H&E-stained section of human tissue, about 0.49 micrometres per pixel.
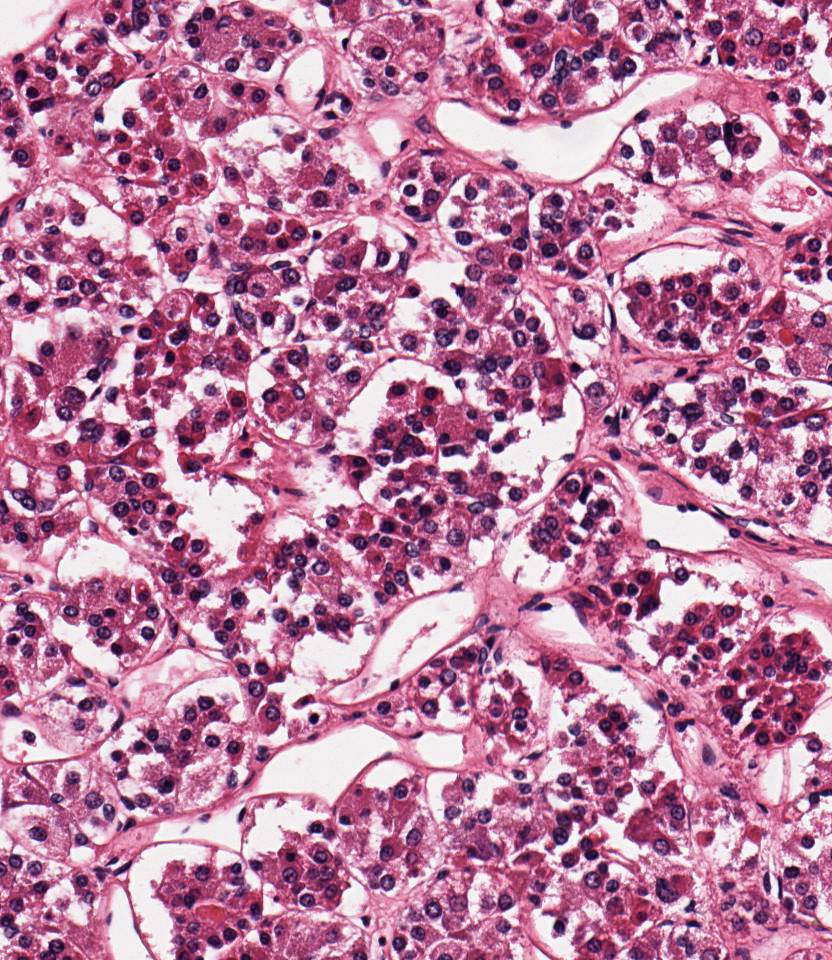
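Pituitary: rounded nests of cells throughout, split by thin pink fibrous septa. Nests mix cells of deeply eosinophilic granular cytoplasm with paler, weakly stained ones. Empty thin-walled vascular channels in the septa; largest near top, just right of centre. No nest forms gland lumens; no fat cells.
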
